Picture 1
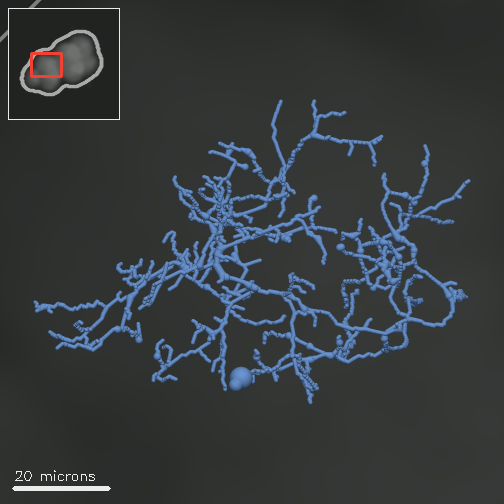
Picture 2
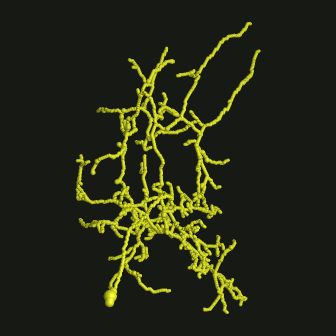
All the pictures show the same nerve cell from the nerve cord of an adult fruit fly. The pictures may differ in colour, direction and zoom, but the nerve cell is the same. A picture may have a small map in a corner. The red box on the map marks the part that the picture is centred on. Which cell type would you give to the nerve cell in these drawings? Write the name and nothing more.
IN01B022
